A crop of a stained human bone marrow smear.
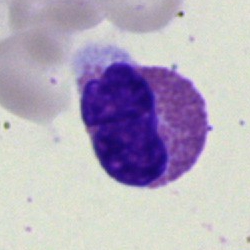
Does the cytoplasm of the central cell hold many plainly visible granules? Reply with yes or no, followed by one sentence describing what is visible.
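Yes. Fine pinkish-purple granules fill the cytoplasm.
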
